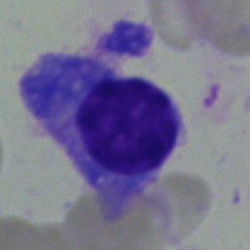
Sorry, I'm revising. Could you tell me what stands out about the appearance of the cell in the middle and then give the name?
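Irregular, angular outline. Nucleus off-centre, toward the right side of the cell. Broad area of cytoplasm extending to the upper left of the nucleus. No distinct granules in the cytoplasm. Cell: plasma cell.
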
